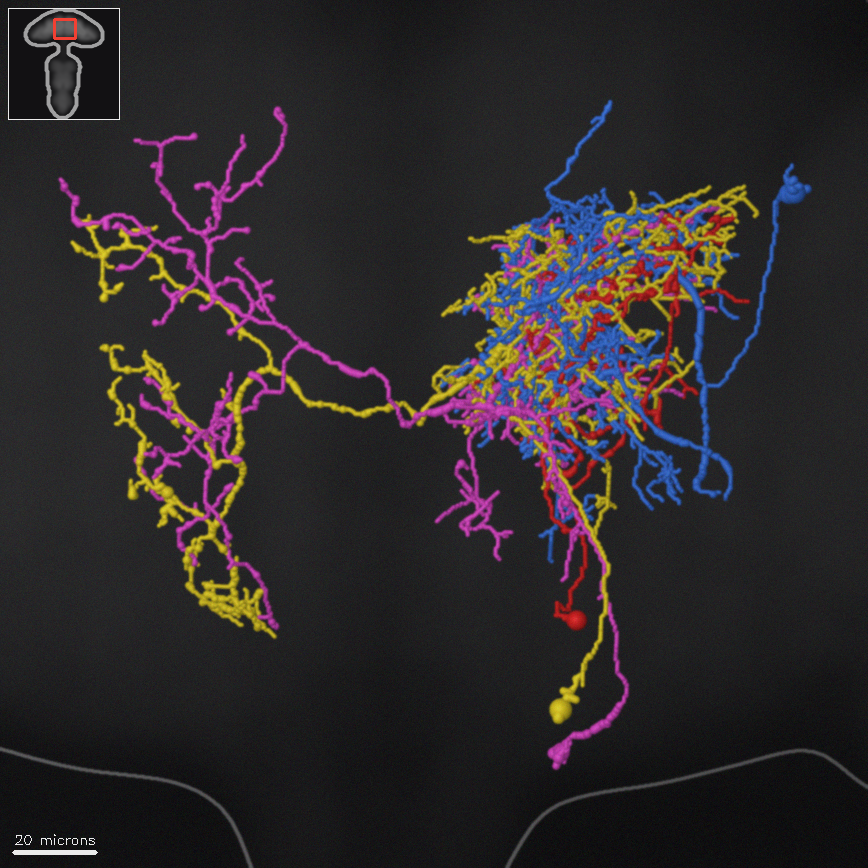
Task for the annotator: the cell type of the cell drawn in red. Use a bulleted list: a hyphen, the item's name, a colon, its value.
- cell type: VES051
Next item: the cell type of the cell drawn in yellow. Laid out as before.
- cell type: VES072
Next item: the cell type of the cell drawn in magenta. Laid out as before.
- cell type: VES073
